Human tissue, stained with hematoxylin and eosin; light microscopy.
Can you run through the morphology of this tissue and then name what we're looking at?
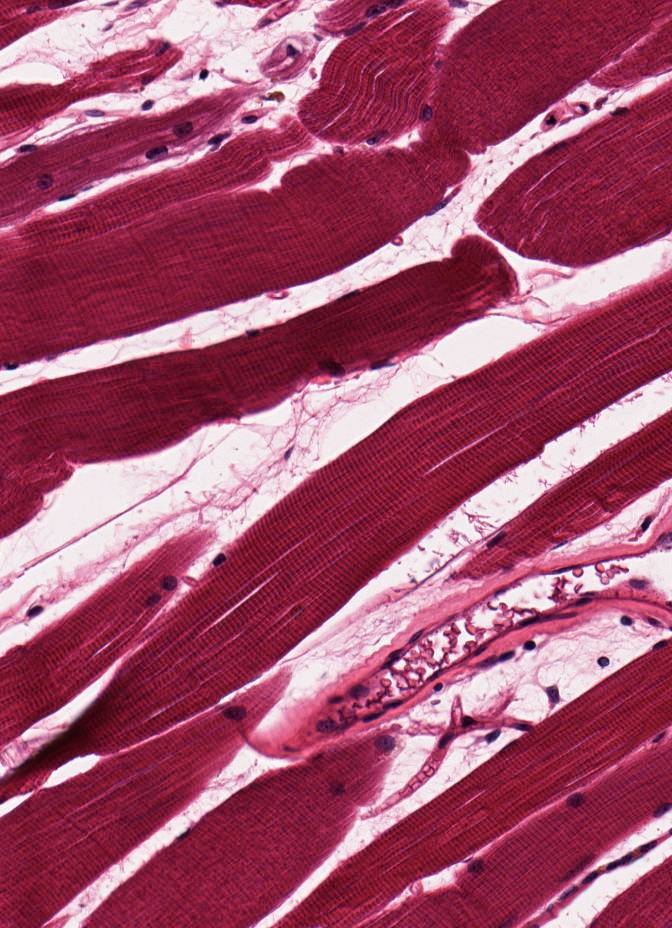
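The fibres are long, unbranched cylinders that do not join their neighbours. Fine, regular cross-striations run along their length, and their cytoplasm stains a deep, uniform red with eosin. Small, dark, flattened oval nuclei lie at the fibre edges. Answer: skeletal muscle.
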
